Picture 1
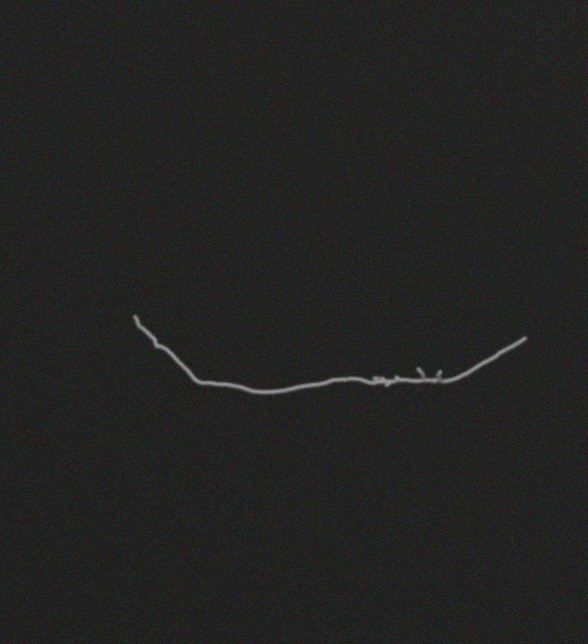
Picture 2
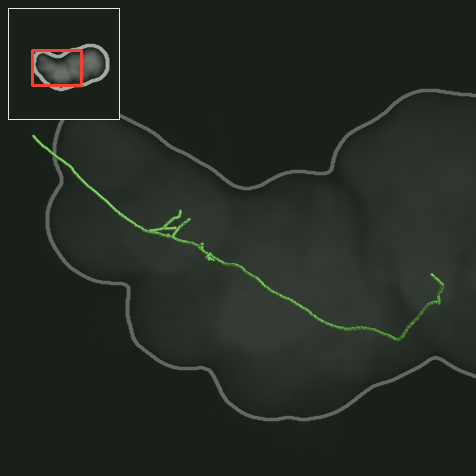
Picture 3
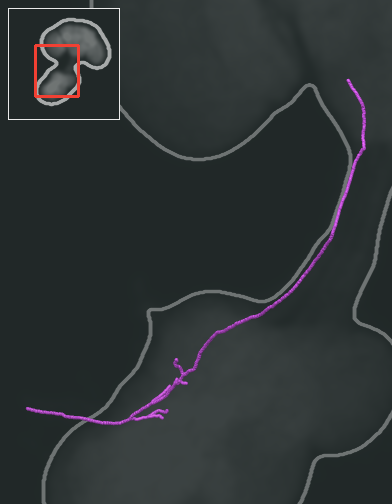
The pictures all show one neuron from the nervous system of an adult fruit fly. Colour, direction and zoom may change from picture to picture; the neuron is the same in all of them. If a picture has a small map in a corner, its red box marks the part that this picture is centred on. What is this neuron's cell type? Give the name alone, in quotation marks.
"SApp"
